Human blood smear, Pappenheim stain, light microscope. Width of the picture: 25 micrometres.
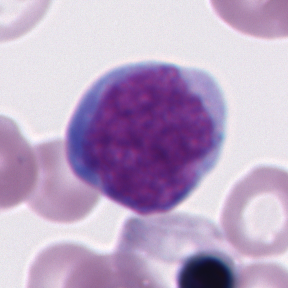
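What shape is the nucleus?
Roundish, I'd say, with no lobes or deep indentation.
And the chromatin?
Finely stippled rather than coarsely clumped.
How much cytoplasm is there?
Only a narrow blue rim; the nucleus fills about 80% of this central cell, which is about 14 micrometres across.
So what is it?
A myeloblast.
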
